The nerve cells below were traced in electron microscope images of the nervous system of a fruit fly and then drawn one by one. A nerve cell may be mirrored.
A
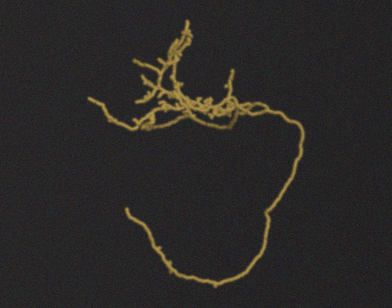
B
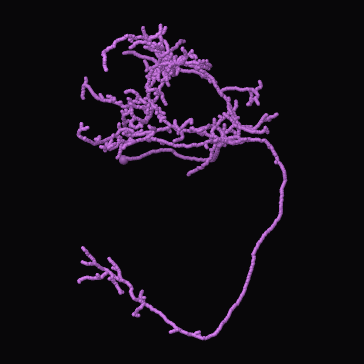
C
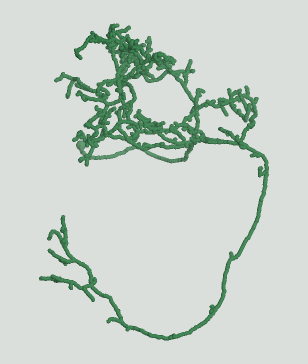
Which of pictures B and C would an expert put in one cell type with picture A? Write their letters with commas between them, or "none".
none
